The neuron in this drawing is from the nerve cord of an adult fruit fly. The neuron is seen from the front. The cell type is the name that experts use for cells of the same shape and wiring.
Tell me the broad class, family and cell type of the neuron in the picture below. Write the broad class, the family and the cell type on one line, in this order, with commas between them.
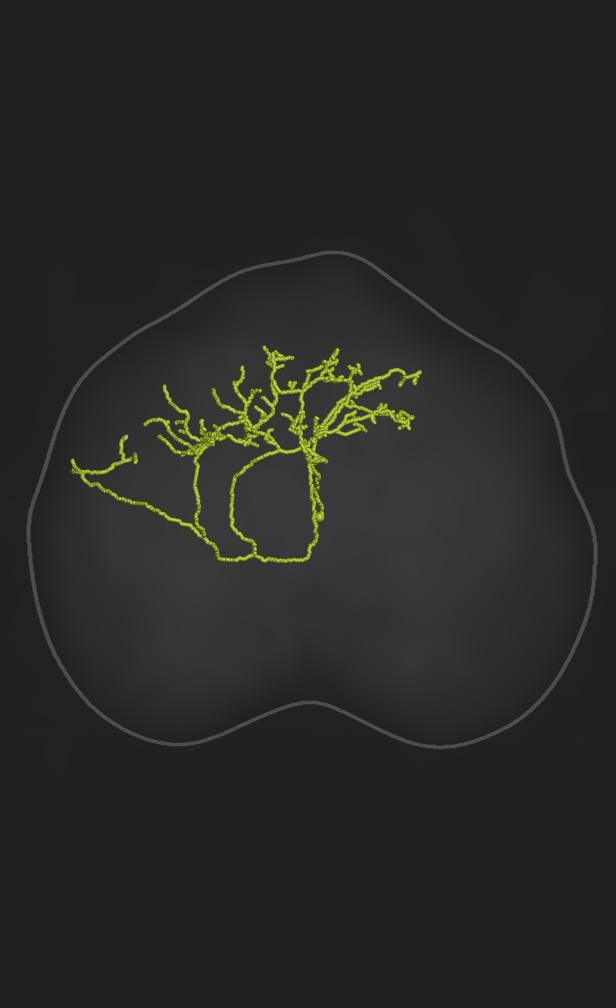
nerve-cord intrinsic neuron, hemilineage 12B, IN12B071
